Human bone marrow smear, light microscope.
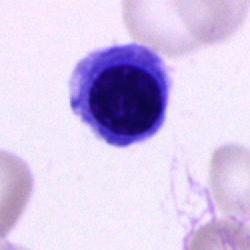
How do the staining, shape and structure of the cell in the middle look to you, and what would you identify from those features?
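I notice the nucleus sits off-centre, leaving more cytoplasm on the left side. Its chromatin stains very dark purple and looks dense. I can't make out any nucleoli, and I see no granules in the cytoplasm. This one is an erythroblast.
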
